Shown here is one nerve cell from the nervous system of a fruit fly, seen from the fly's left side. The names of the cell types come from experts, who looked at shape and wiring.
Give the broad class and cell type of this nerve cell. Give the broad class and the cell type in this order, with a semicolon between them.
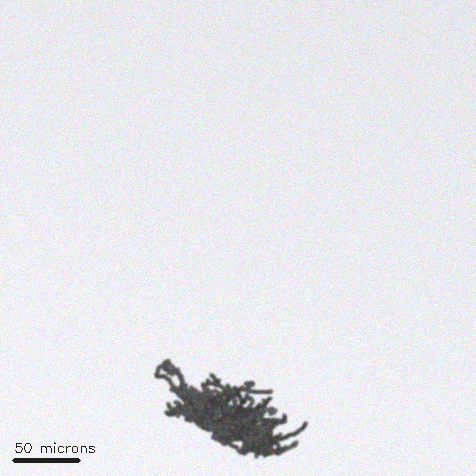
central-brain intrinsic neuron; GNG153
